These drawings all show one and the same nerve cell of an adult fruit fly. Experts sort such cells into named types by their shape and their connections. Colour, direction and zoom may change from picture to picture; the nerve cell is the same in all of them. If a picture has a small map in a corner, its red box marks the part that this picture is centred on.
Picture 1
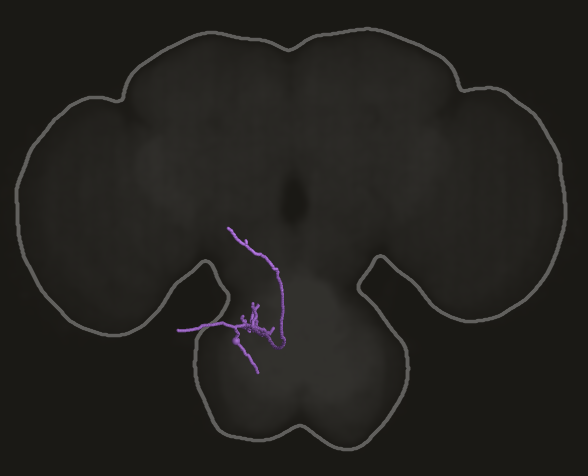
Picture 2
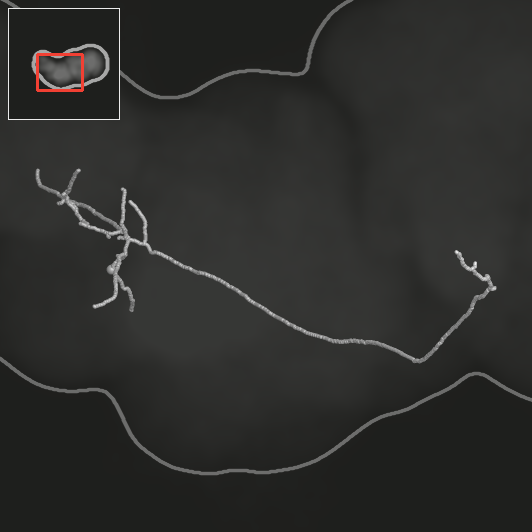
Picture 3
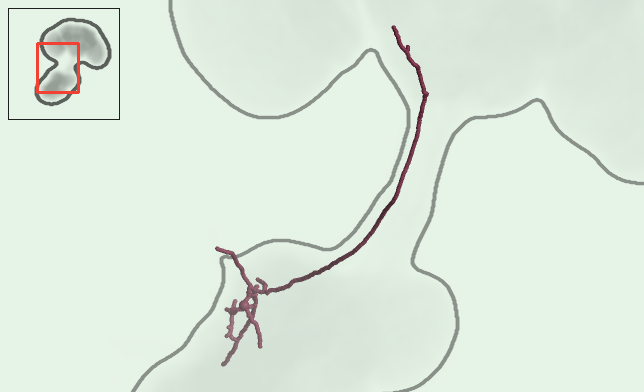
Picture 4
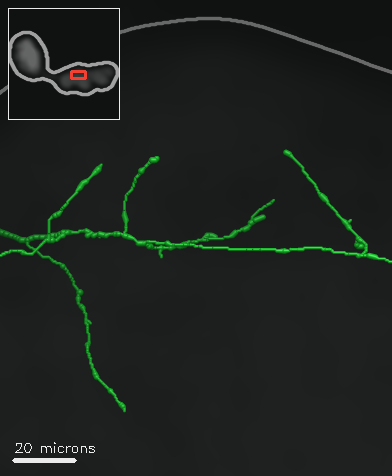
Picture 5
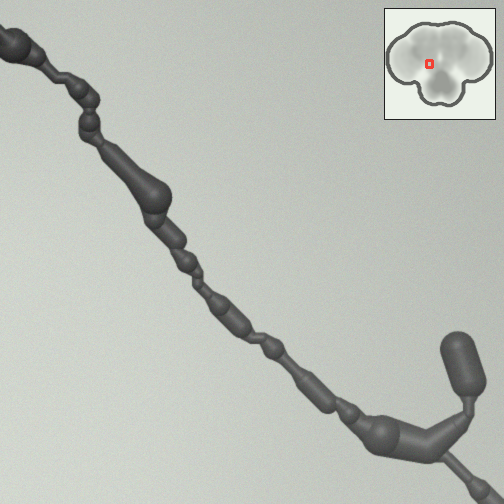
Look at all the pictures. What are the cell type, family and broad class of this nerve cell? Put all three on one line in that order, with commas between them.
SApp13, class mechanosensory proprioceptive, sensory neuron ascending to the brain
